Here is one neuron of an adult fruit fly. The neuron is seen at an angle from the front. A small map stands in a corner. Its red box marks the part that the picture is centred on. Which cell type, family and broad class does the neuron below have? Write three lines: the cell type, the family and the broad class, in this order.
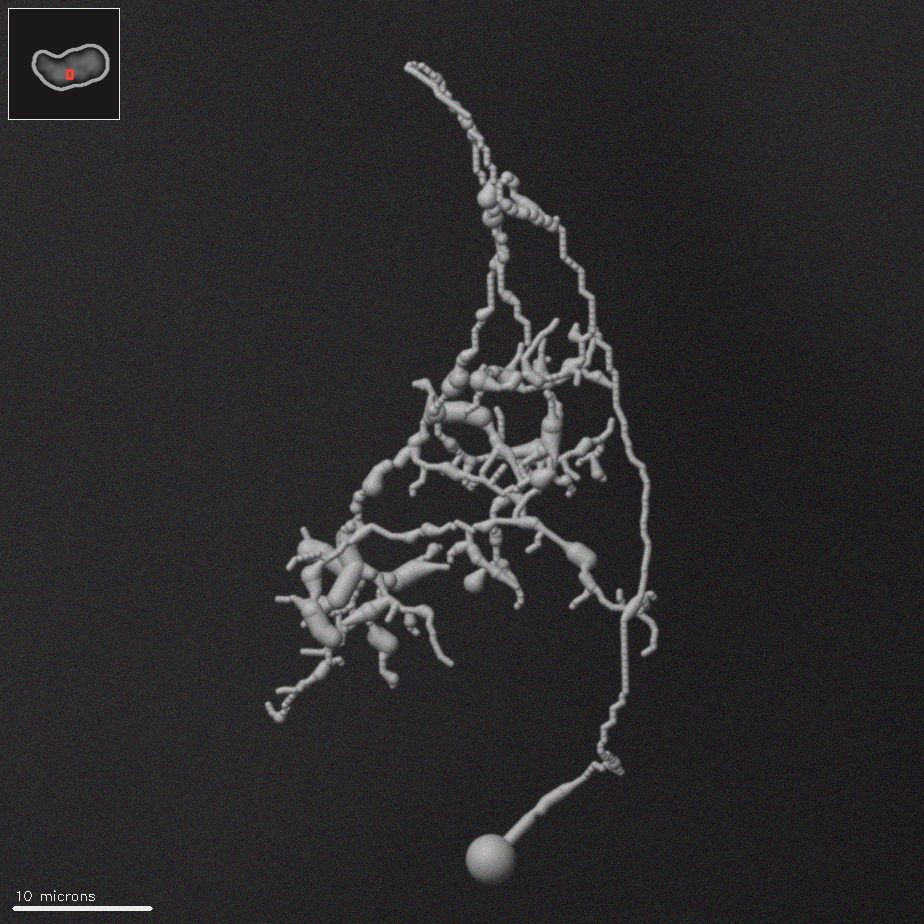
Li21
Li
optic-lobe intrinsic neuron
